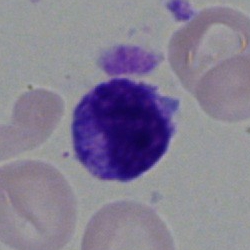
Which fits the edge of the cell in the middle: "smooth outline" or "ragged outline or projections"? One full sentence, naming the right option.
Along its outline, the cell is ragged or frayed, or bears projections, blebs or tags.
